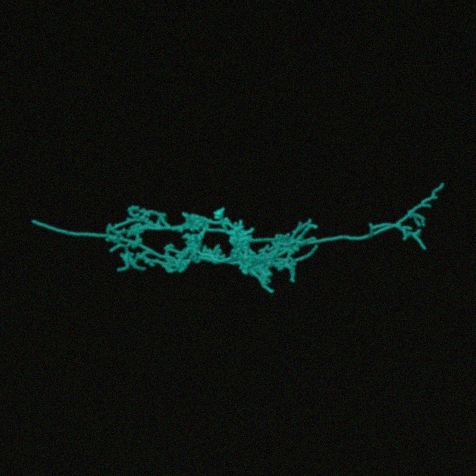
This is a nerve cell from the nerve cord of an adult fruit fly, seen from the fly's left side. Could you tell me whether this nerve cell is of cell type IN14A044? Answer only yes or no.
yes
